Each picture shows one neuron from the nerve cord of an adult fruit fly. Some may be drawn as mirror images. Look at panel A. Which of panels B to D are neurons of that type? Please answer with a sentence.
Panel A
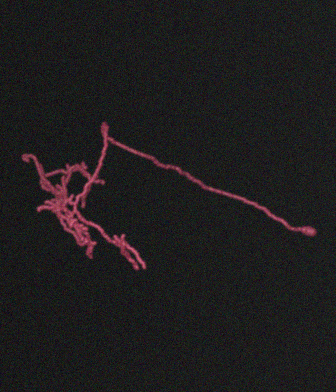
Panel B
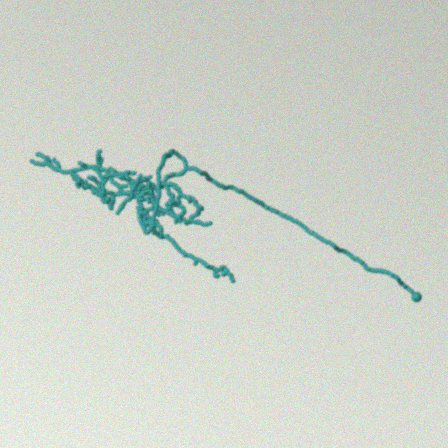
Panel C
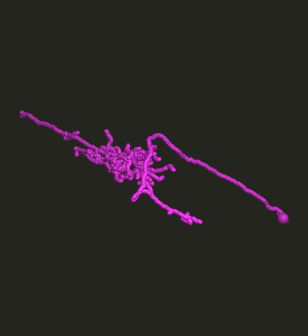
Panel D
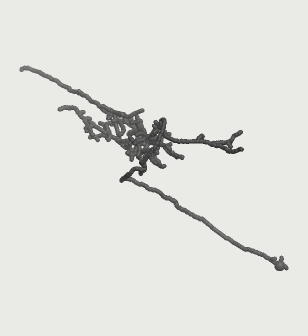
None of them is of the same cell type.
